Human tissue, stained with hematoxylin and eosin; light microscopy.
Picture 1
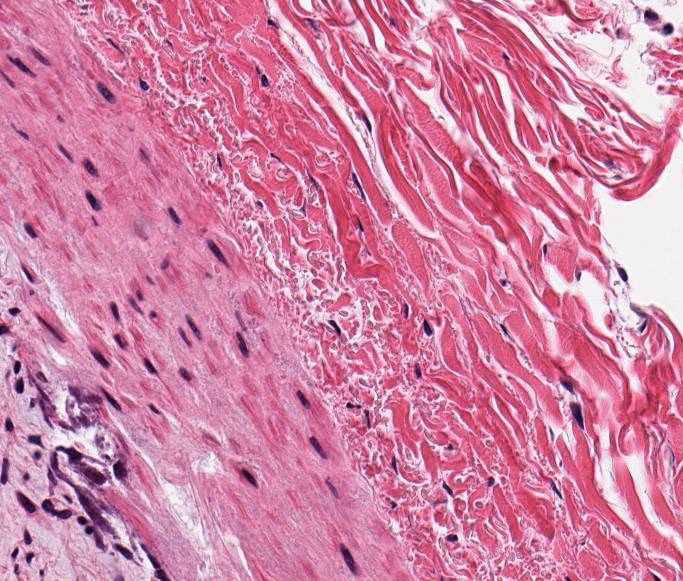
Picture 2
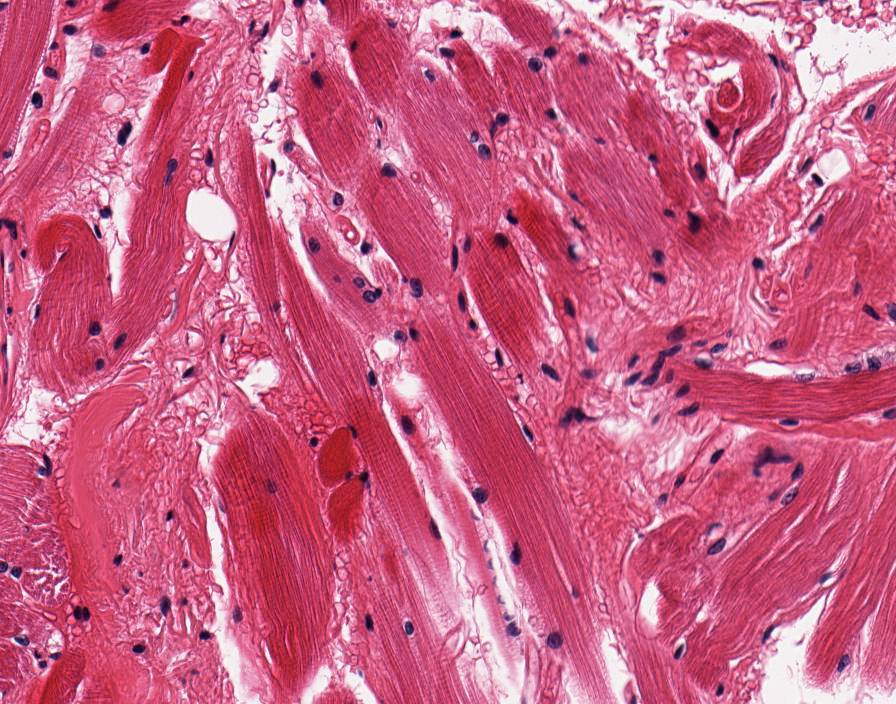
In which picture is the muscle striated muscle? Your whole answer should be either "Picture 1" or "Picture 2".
Picture 2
